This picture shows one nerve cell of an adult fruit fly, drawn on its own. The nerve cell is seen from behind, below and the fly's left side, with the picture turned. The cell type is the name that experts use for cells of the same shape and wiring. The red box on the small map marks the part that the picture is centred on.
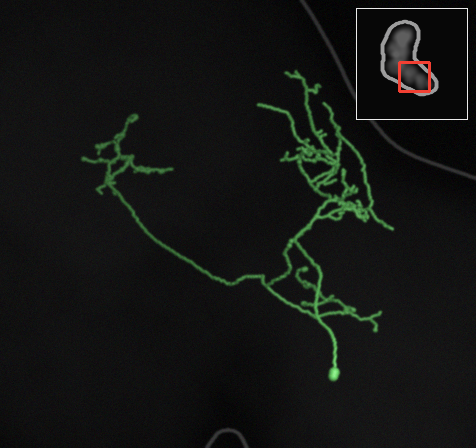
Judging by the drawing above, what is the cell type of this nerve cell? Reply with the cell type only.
IN07B079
